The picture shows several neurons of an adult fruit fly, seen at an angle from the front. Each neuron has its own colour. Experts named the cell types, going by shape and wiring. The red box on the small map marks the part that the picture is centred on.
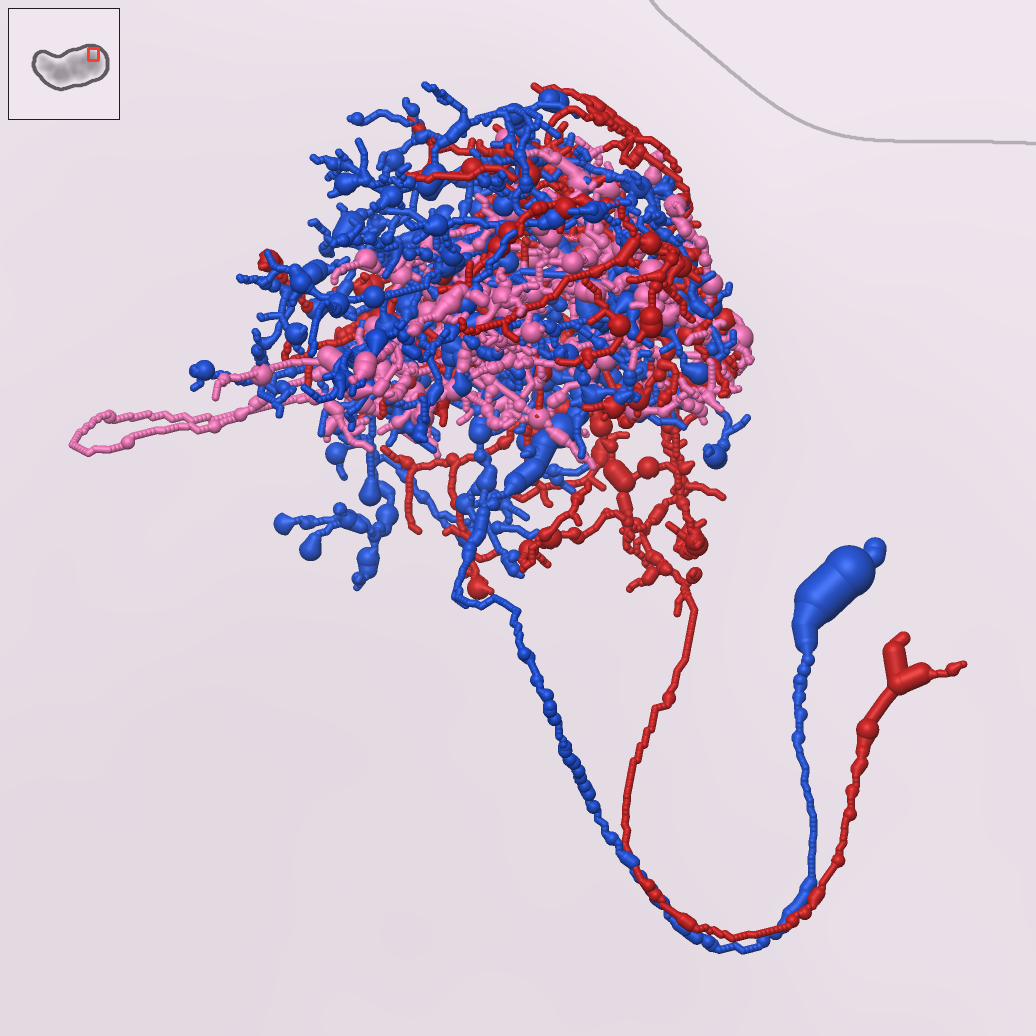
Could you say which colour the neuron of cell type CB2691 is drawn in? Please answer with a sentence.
The colour is blue.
